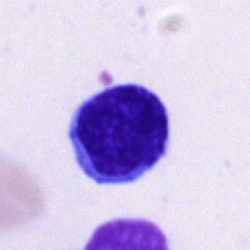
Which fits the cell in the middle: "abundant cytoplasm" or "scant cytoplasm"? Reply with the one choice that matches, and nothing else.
Scant cytoplasm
